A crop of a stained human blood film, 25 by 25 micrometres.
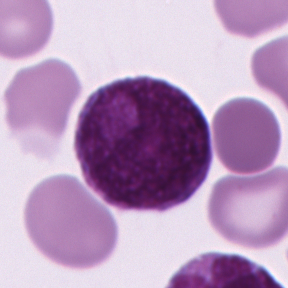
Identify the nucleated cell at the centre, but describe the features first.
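The outline of this cell is round and smooth. Cytoplasm is scant, forming at most a thin rim around the nucleus. The nucleus is round in outline and measures about 12 micrometres across. A paler patch lies in its upper left part. No vacuoles are seen anywhere in the cell. The cell is a myeloblast.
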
